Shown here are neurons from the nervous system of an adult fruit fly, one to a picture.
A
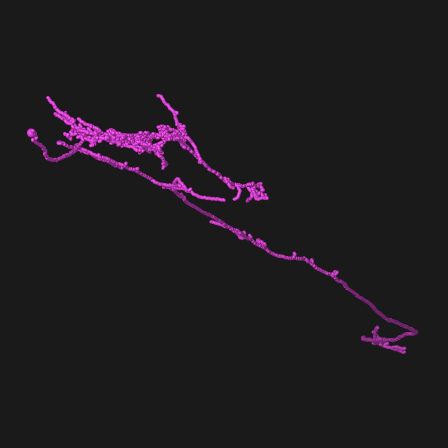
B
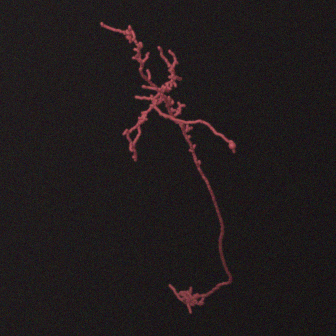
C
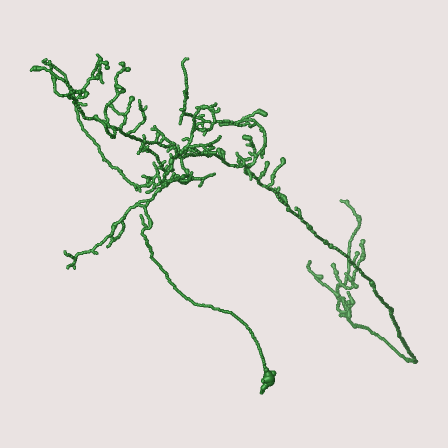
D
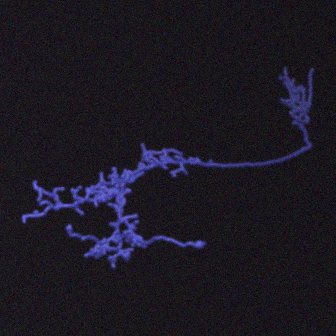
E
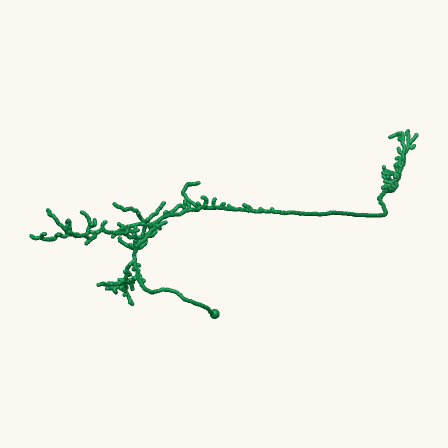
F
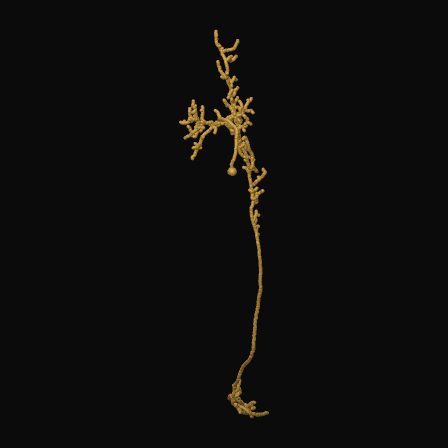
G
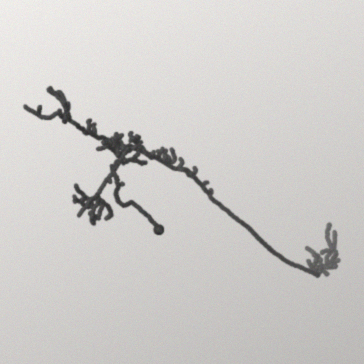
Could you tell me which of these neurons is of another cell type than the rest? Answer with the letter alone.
A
